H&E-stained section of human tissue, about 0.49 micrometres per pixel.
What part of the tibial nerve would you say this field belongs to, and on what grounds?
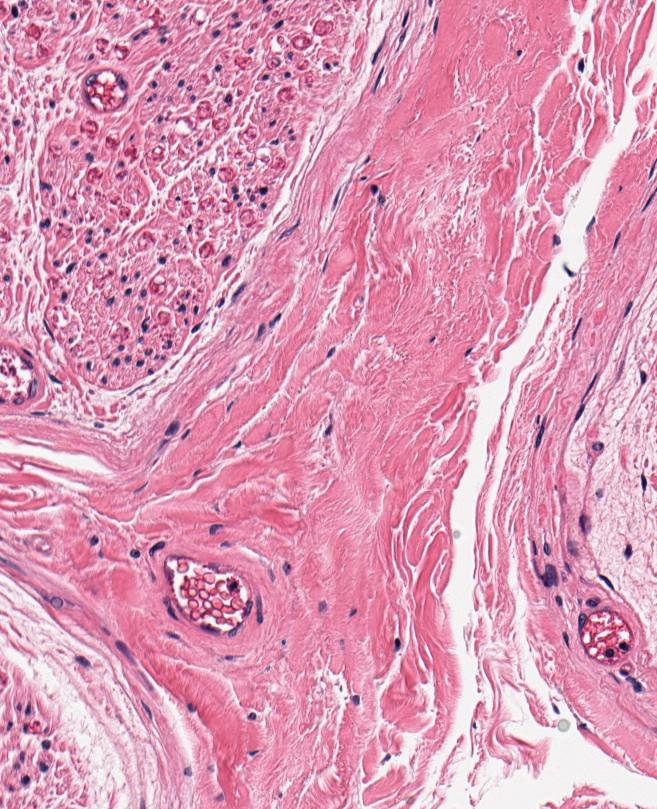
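The field shows epineurium. Dense pink collagen in wavy, mainly diagonal bundles fills the centre, holding only sparse, dark, elongated spindle-shaped nuclei and two small round vessels packed with red blood cells.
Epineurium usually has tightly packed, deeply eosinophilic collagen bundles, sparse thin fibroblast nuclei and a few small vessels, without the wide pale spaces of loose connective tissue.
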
